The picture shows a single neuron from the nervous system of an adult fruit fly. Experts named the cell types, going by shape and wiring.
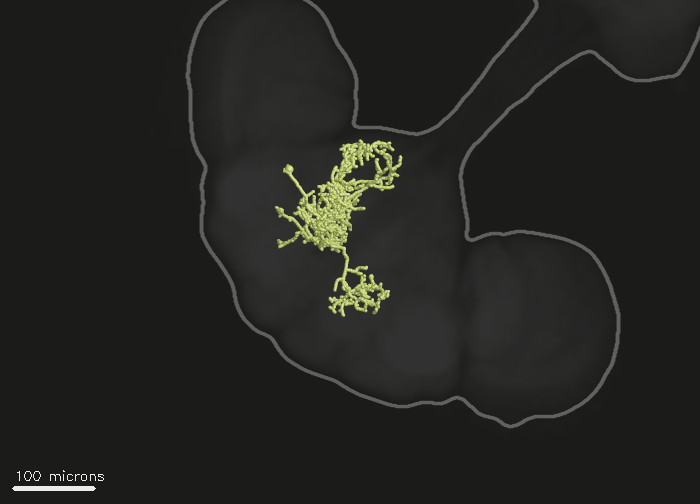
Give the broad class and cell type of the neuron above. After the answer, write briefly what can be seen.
This is a central-brain intrinsic neuron. It is of cell type VES087. It is in the brain and does not reach the nerve cord. By the scale bar it is about 200 microns tall in this view.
